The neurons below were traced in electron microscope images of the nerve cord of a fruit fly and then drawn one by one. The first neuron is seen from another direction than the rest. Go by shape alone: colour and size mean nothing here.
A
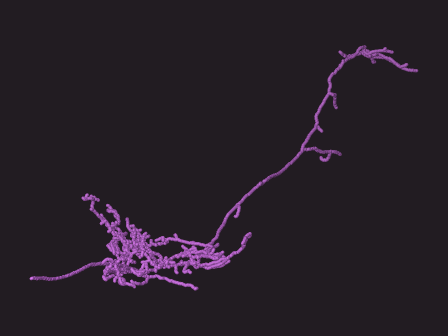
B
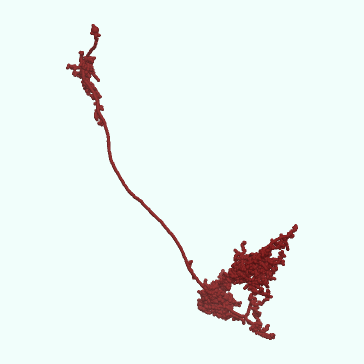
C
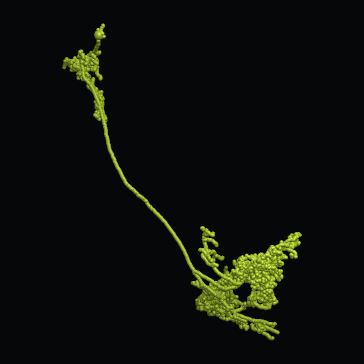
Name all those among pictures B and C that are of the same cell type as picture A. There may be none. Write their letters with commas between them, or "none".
B, C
